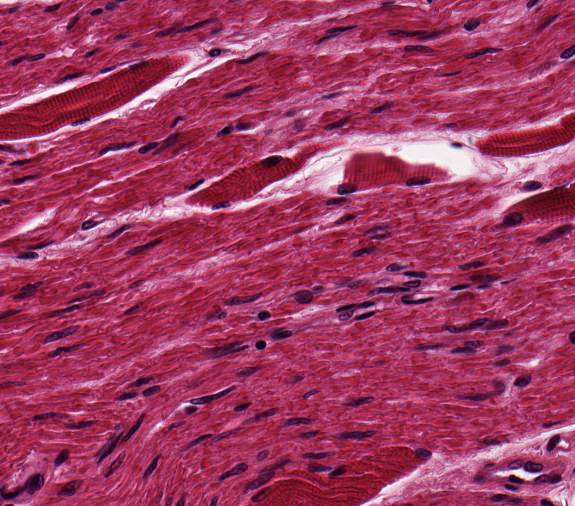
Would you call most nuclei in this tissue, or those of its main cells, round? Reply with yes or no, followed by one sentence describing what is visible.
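No. The smooth muscle nuclei are elongated, cigar-shaped and dark purple, aligned with the cells.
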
